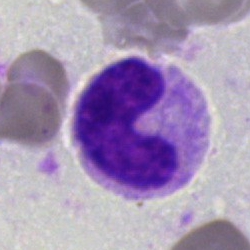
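Band neutrophil, middle cell of a stained bone marrow smear. Notice the nucleus is deeply indented on its right side, so it looks like a C, and most of the cytoplasm sits there, filling the indentation. Outline's round and smooth; no nucleoli to see.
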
